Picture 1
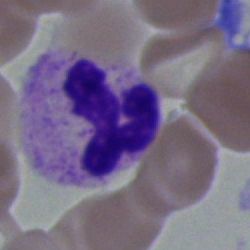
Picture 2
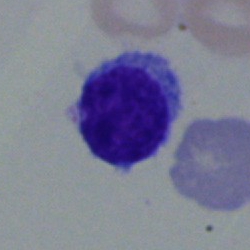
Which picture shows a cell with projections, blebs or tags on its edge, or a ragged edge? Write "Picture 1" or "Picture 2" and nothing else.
Picture 2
